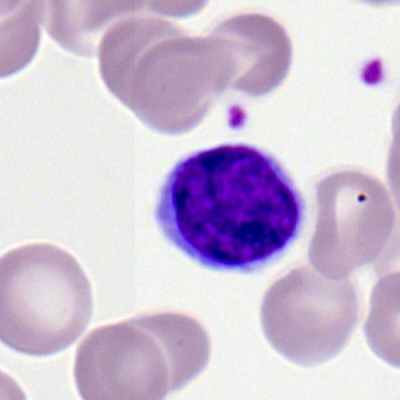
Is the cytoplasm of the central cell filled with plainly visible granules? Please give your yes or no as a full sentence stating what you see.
No, the cell shows no granules in its cytoplasm.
